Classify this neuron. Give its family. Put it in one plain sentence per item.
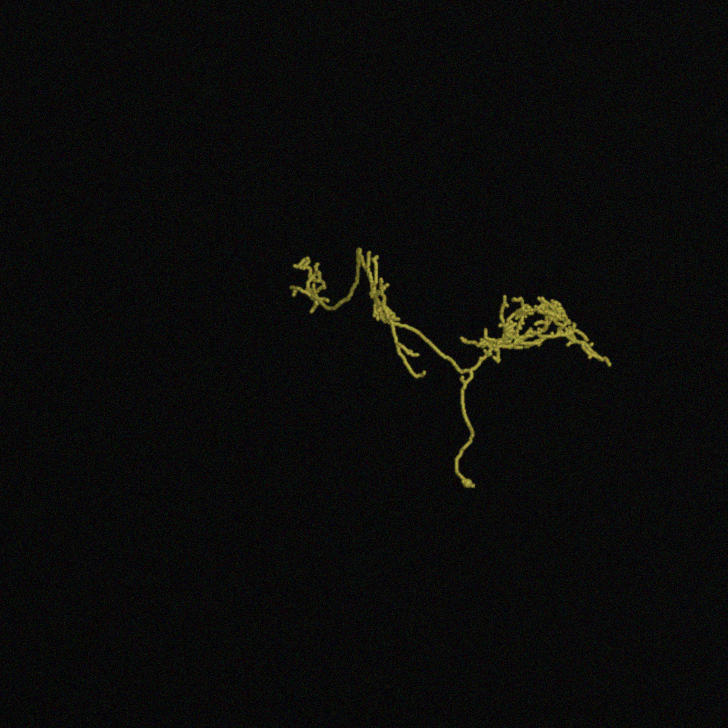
The family is hemilineage SMPpv1.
